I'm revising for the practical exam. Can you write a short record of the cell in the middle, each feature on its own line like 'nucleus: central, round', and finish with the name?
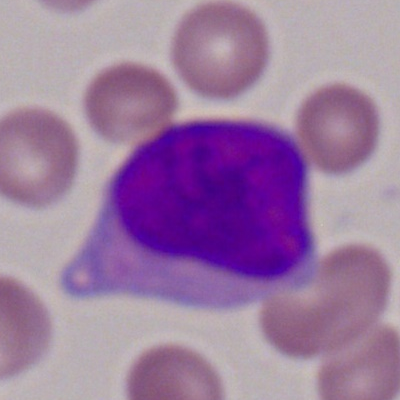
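Outline: drawn out into a tapering point at the lower left
Nucleus: fills most of the cell
Chromatin: dark purple, blotchy texture
Pale spot: small, round, near the tip of the pointed projection
Name: myeloblast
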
